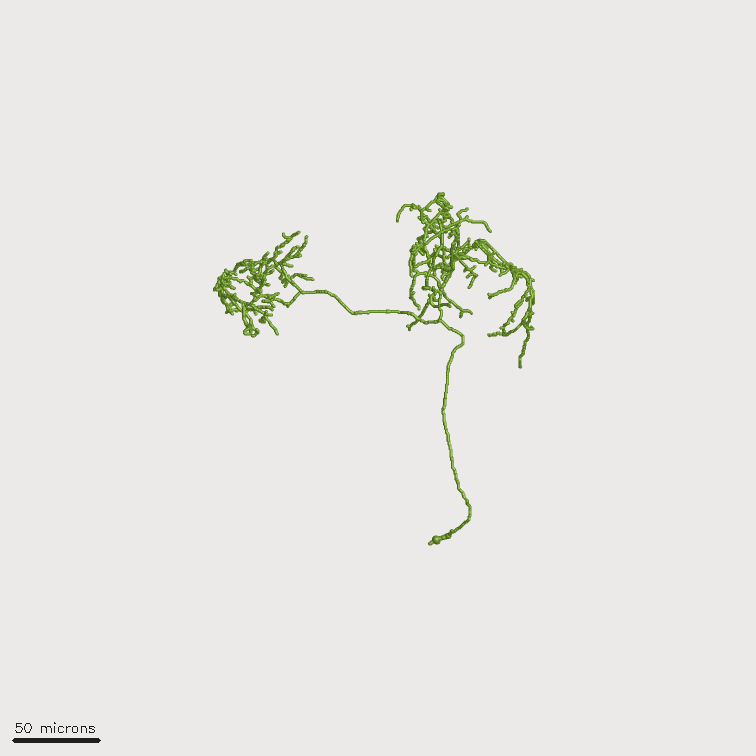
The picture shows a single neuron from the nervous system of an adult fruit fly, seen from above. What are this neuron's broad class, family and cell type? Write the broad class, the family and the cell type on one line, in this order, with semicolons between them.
central-brain intrinsic neuron; hemilineage DM5_central; LAL177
